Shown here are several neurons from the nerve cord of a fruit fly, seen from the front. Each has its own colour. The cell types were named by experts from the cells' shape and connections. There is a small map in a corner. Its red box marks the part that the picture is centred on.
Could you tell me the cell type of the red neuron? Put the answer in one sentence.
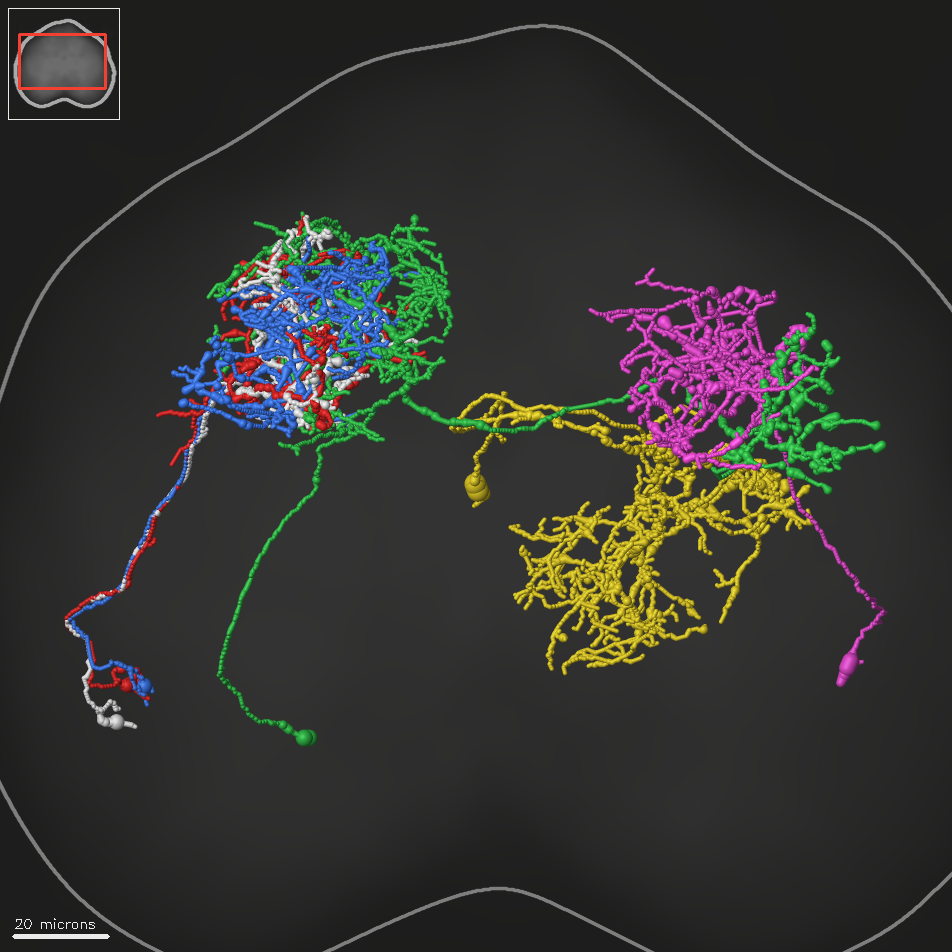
The cell type is IN16B111.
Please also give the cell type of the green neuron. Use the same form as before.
The cell type is IN07B039.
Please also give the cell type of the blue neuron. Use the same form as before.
The cell type is IN16B087.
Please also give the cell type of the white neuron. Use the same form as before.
The cell type is IN16B104.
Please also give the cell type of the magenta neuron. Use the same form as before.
The cell type is IN16B051.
